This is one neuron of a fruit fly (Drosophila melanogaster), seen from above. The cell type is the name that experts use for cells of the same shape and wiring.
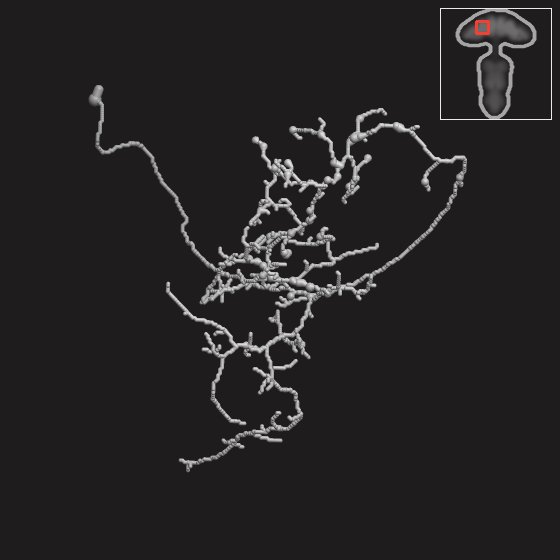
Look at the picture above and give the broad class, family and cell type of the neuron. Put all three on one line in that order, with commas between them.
central-brain intrinsic neuron, hemilineage LHa1, CB2688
